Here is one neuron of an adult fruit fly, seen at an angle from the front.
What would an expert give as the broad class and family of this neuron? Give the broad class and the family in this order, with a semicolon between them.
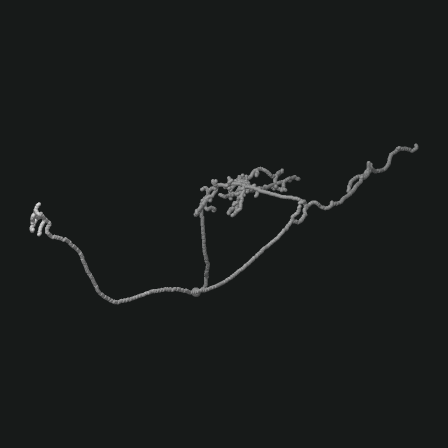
ascending neuron; hemilineage 06A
